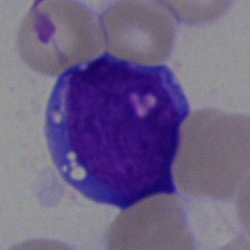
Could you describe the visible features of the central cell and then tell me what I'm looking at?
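Start with the nucleus: its chromatin is finely textured, with no coarse dark clumps. In its upper right part you'll find a small pale V-shaped spot. The cytoplasm forms a deep blue rim, widest on the left and lower side, and at the lower left a small cluster of clear vacuoles sits within it. This is a blast.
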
